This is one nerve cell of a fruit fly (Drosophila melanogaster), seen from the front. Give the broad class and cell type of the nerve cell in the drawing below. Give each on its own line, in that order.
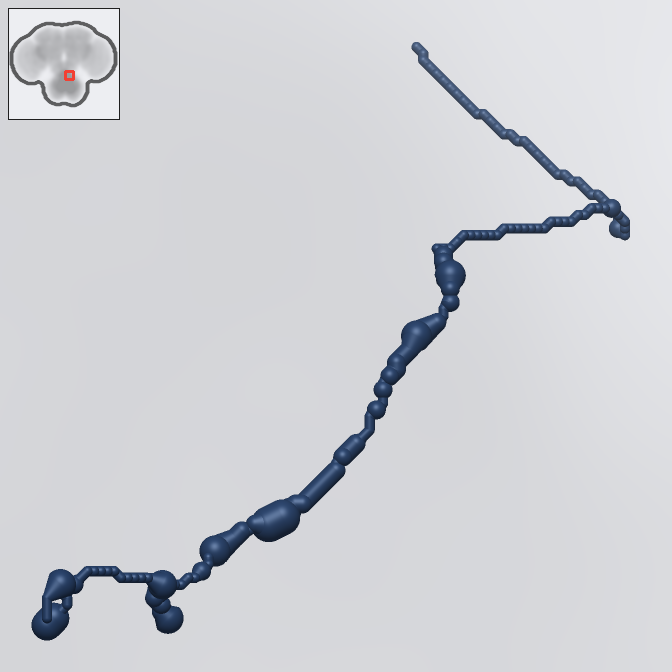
sensory neuron entering the nerve cord
SNxx06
